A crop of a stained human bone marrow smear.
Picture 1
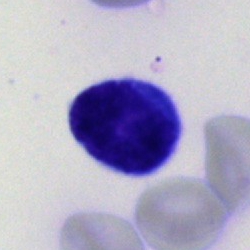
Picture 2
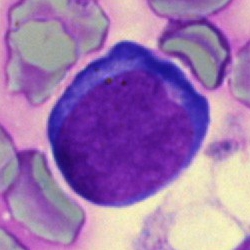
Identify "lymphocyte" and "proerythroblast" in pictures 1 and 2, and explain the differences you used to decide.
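In picture 1 the cell is a lymphocyte; picture 2 shows a proerythroblast. Chromatin separates them most plainly: in the lymphocyte it is dense, dark purple and condensed rather than fine, while in the proerythroblast it is finely granular and evenly spread.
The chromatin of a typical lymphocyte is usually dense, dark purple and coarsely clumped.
Cytoplasm also differs: the lymphocyte has very little, at most a barely visible thin rim around the nucleus, whereas the proerythroblast has deep blue cytoplasm, with the nucleus sitting toward the bottom and a wider band of cytoplasm at the top.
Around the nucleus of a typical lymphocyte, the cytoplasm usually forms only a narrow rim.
The lymphocyte has a round to oval outline with a smooth edge and no surface projections. No distinct nucleolus, no granules and no vacuoles are seen in the lymphocyte.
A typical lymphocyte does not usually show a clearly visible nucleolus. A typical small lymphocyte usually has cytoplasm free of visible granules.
In the proerythroblast, a few tiny dark dots lie over the upper edge of the nucleus, and red cells lie around the cell without overlapping it.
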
